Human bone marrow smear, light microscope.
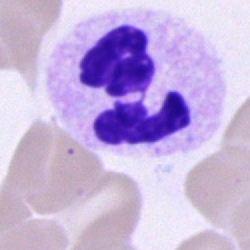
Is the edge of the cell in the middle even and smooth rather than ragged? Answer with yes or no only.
Yes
